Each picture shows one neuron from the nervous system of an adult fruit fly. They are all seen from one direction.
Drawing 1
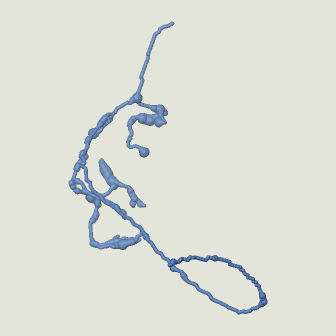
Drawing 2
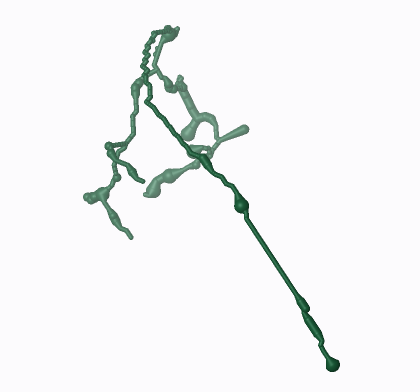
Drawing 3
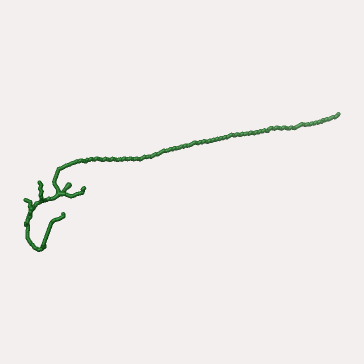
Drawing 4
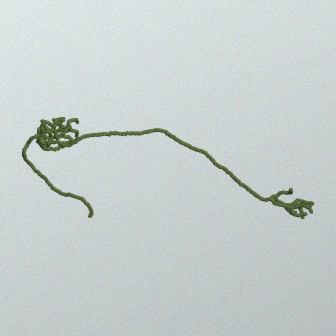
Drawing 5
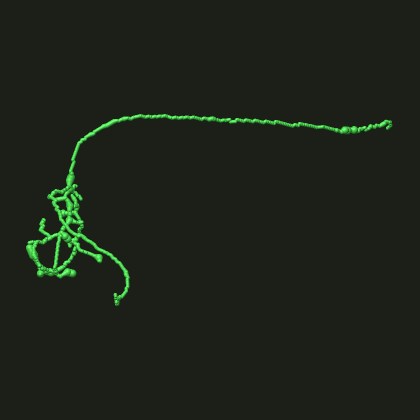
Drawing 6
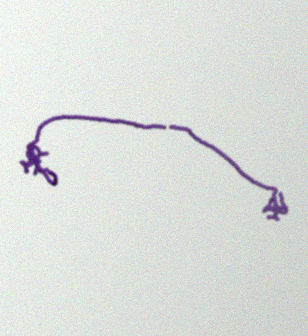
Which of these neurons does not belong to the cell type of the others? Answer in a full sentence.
The neuron in drawing 4 is of another cell type than the rest.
